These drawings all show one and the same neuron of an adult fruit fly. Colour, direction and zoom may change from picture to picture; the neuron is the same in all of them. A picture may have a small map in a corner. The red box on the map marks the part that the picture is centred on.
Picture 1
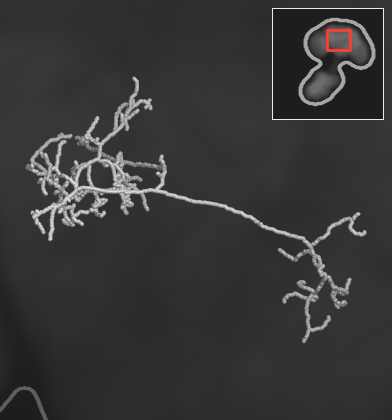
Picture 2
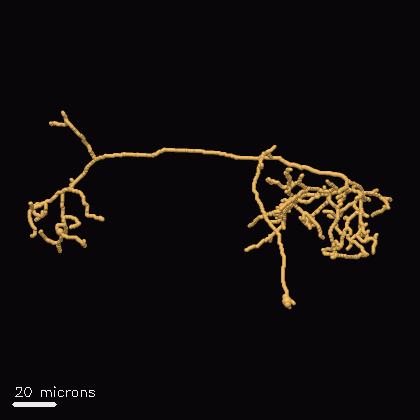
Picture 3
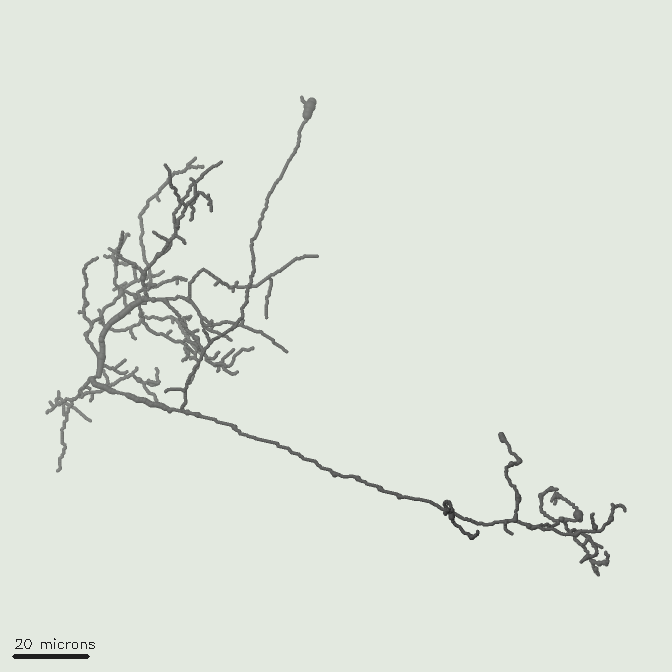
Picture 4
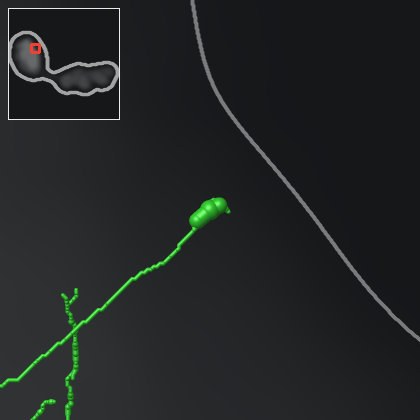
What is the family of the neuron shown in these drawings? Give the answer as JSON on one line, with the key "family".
{"family": "hemilineage VLPp2"}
